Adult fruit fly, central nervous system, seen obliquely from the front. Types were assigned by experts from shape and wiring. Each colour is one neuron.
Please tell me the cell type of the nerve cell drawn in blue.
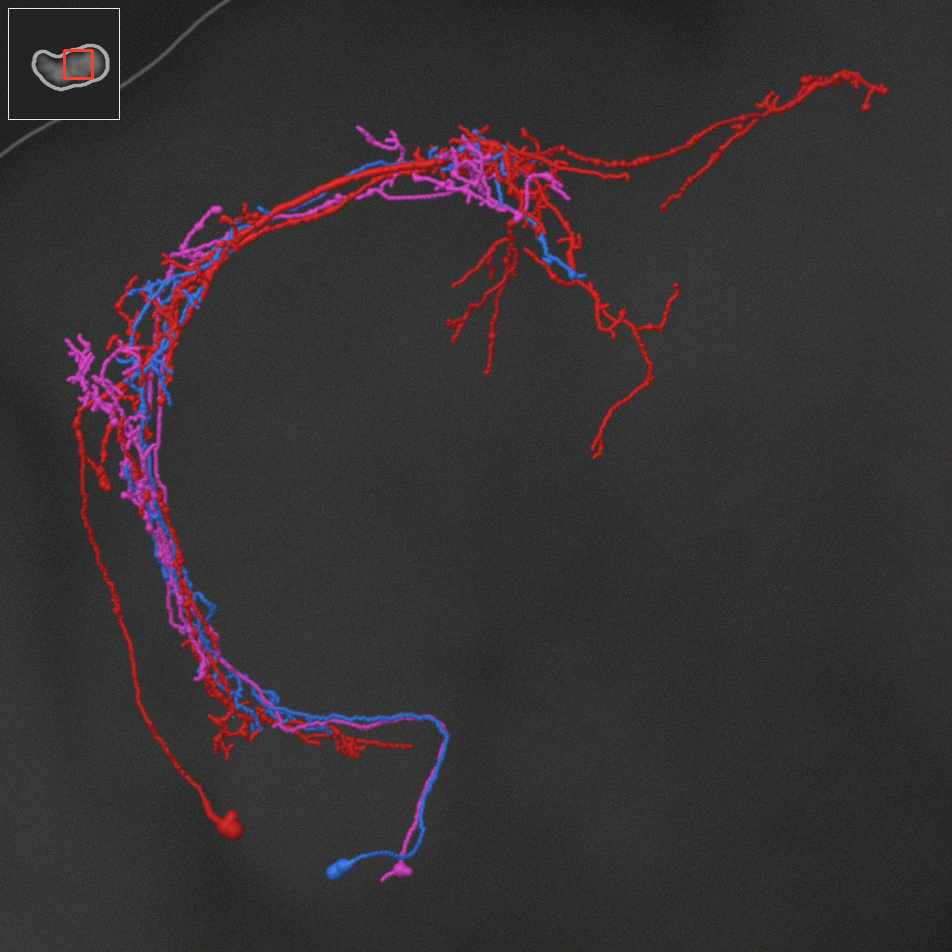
PLP028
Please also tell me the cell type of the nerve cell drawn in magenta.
PLP026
